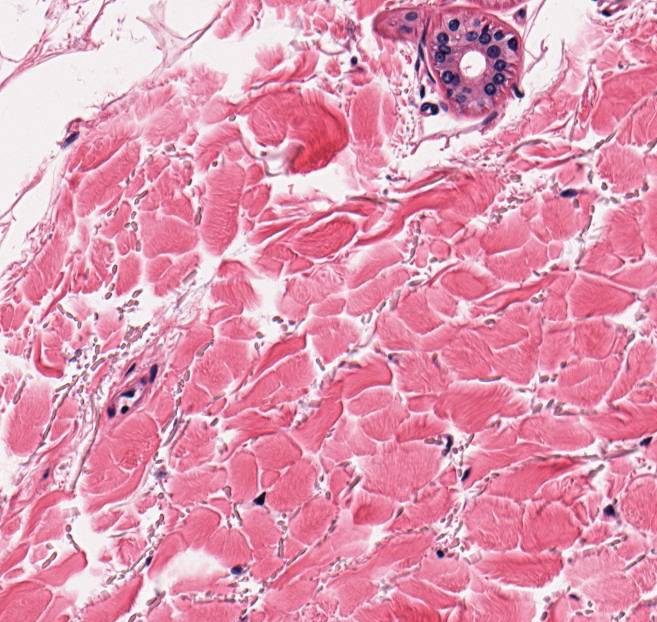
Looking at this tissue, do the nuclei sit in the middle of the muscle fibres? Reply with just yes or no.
No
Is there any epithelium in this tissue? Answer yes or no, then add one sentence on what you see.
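Yes. The lumen of this epithelial unit is clear and empty.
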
